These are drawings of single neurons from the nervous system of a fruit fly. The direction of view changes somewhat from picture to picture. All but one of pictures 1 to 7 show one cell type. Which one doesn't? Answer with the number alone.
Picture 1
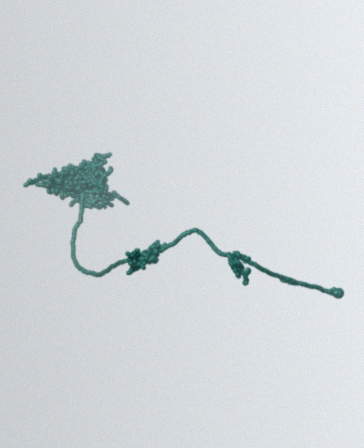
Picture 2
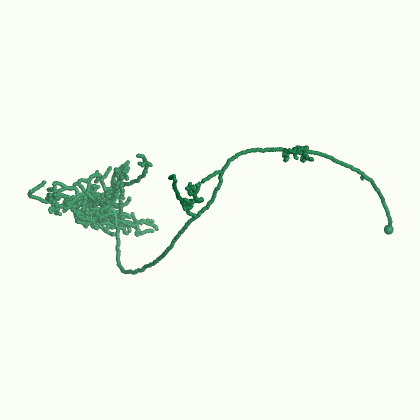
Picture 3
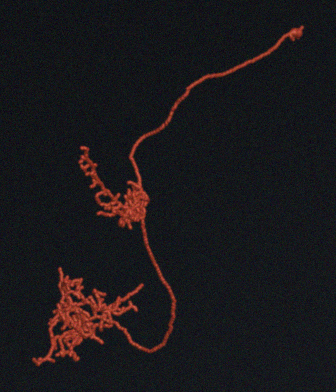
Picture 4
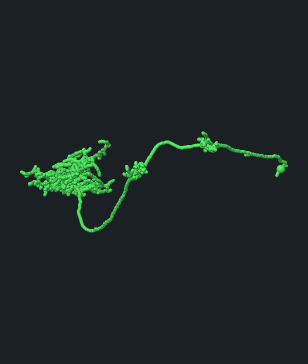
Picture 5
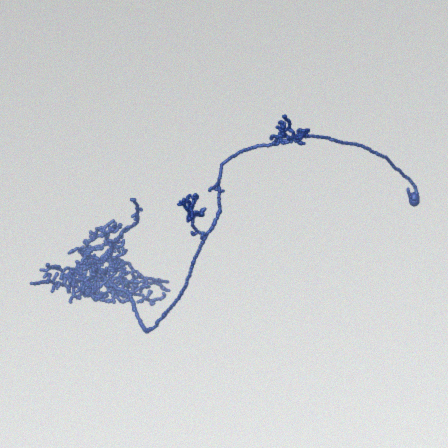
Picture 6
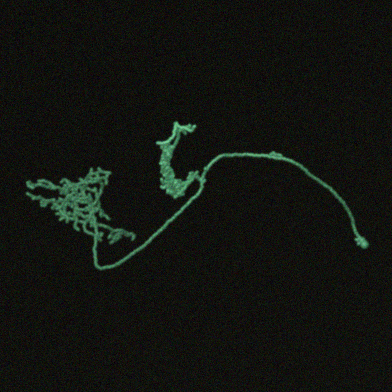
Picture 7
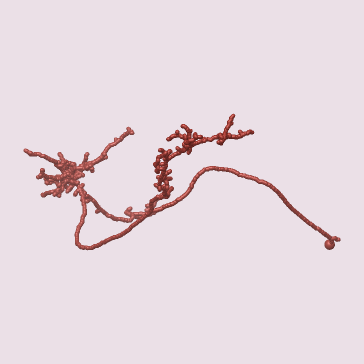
7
